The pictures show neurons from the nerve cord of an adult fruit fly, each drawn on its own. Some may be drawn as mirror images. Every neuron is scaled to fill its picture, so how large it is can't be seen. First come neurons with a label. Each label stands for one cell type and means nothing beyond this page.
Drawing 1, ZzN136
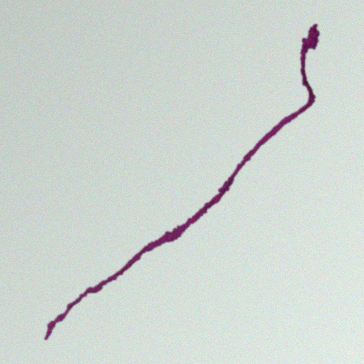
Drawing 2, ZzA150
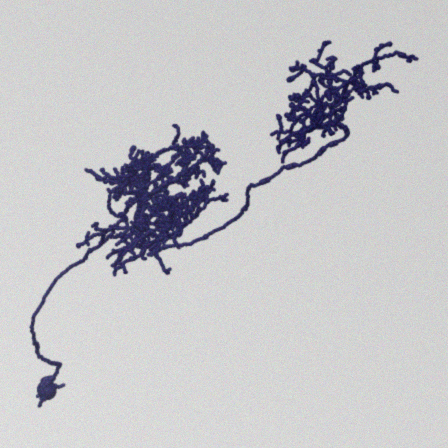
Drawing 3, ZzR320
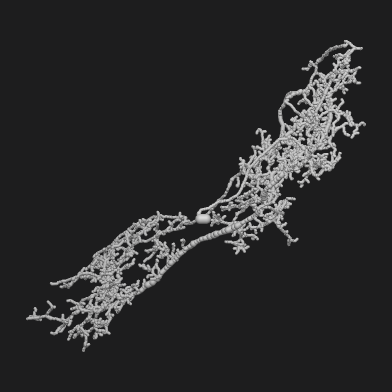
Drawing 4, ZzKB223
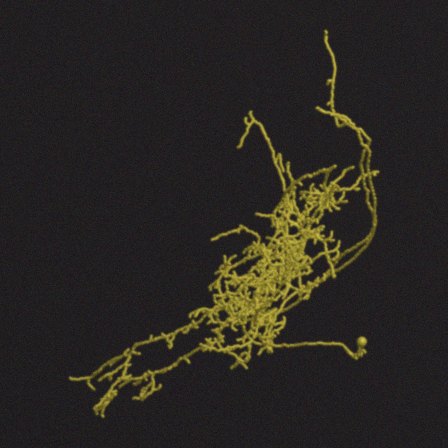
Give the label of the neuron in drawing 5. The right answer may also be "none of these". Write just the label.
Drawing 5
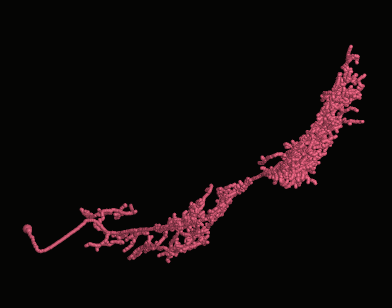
ZzR320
